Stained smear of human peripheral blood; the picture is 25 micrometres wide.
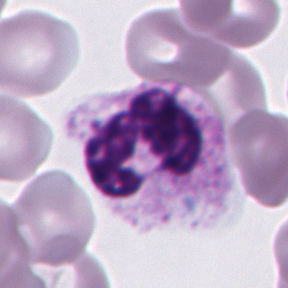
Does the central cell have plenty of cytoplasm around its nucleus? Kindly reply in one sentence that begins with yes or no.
Yes, the cytoplasm forms a broad area around its nucleus.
